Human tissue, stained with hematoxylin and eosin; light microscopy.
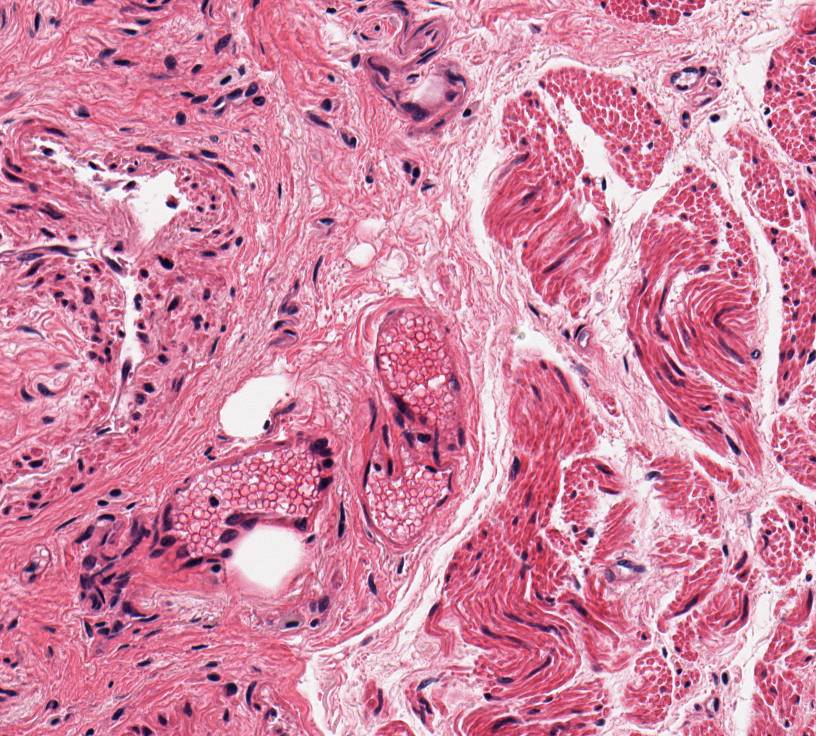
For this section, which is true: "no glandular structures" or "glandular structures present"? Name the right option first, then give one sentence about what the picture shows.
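No glandular structures. No epithelium or glands are present anywhere in the field.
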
